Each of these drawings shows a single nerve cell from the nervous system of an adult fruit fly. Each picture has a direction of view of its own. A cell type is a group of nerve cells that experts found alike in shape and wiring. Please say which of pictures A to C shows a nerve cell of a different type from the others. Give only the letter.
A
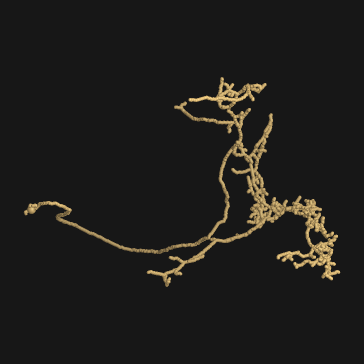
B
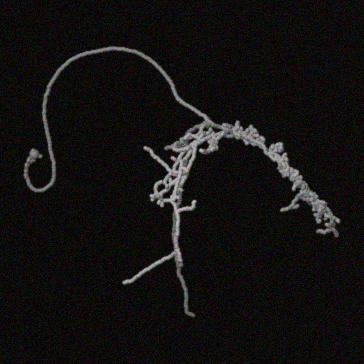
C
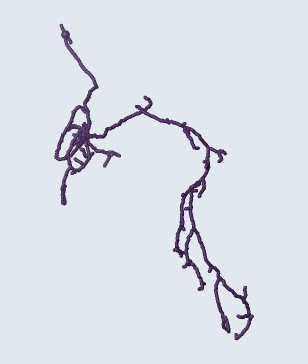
C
